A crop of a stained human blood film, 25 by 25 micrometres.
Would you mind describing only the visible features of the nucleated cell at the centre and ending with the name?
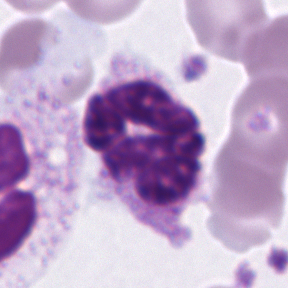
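The first point is the nucleus, folded into a ring-like shape around a small clear hole near its centre. Its chromatin is dense and dark purple, broken by a few small paler pinkish spots. As for the cytoplasm, it is filled with many fine lilac-pink granules. Finally, the outline is irregular and ragged, with a tapering extension at the bottom. The name for it is segmented neutrophil.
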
